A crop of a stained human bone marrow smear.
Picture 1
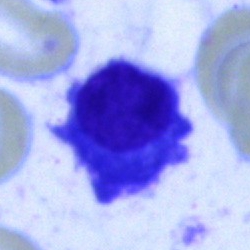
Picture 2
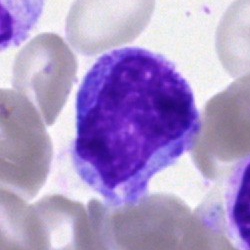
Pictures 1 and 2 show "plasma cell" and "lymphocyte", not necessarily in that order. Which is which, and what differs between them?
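Of the two, the first picture is the plasma cell and the second the lymphocyte. Their cytoplasm differs most: the plasma cell's is deep blue, whereas the lymphocyte shows only a scant pale blue rim.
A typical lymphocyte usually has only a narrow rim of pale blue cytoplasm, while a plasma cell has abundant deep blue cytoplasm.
In the lymphocyte the nucleus fills most of the cell.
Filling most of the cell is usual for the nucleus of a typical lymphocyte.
In the plasma cell, the nucleus stains a darker purple-blue than the cytoplasm around it. The outlines differ too: the plasma cell's is irregular, with several small blunt bulges along the edge, most prominent on its lower half, while the lymphocyte's is rounded and only slightly irregular. The lymphocyte's chromatin is dark purple and finely textured rather than in coarse blocks. Neither cell shows distinct granules in its cytoplasm.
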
